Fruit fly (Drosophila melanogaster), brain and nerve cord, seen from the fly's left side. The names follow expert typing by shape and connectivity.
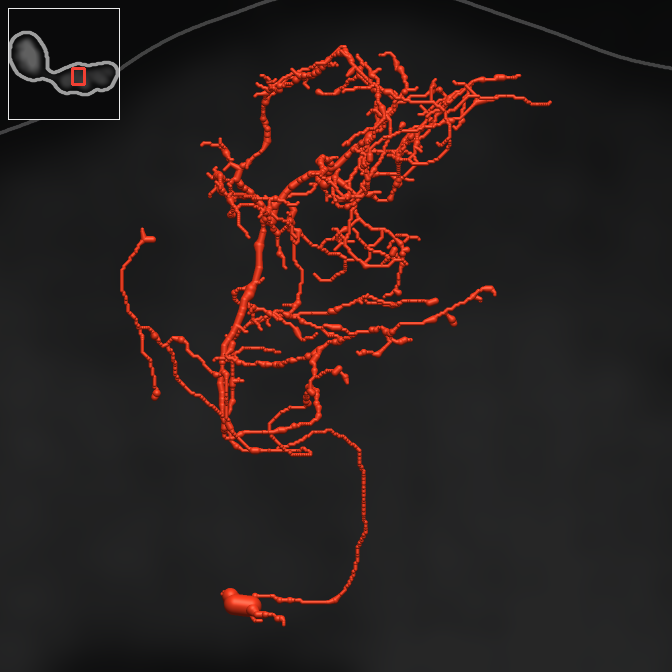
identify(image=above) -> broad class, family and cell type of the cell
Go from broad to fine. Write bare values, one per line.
nerve-cord intrinsic neuron
hemilineage 08B
IN08B035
